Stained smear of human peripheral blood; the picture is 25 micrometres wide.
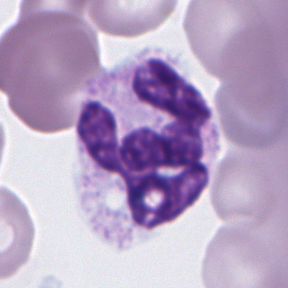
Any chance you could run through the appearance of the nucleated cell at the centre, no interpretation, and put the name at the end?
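The nucleus is divided into several lobes. The cytoplasm is abundant and pale pinkish-lilac, with fine lilac granules scattered throughout it. A small, clear, round space lies in the cytoplasm at the lower left. This cell is a segmented neutrophil.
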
